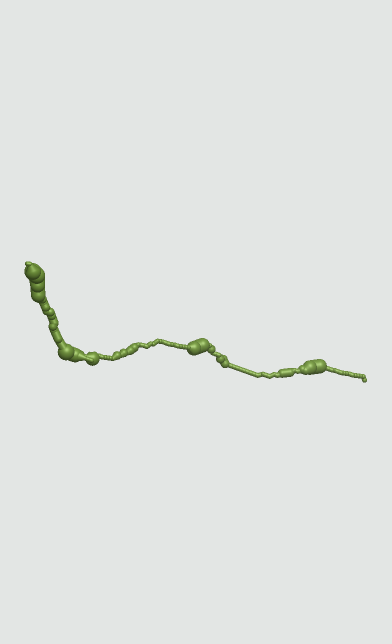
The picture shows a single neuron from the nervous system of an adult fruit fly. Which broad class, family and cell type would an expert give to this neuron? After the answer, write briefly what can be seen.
It is a photoreceptor or other optic-lobe sensory neuron. The name of its family is class visual. Its cell type is R8y. There are a dozen or fewer branch ends. As drawn here it is more than twice as wide as it is tall.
